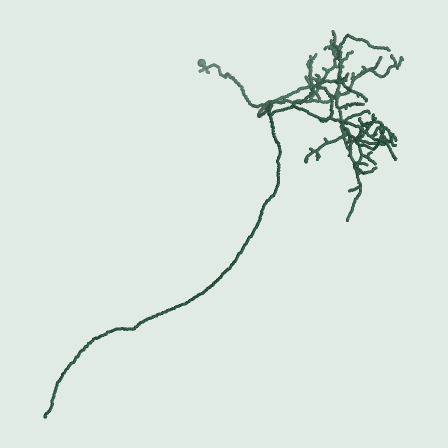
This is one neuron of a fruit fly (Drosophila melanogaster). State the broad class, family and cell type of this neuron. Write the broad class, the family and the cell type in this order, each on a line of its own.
central-brain intrinsic neuron
hemilineage SMPpv2_dorsal
SIP053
